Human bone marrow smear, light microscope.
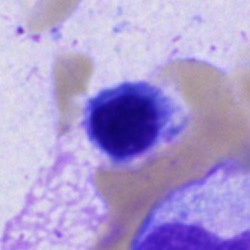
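Erythroblast, its outline roughly round, as far as I can judge. The nuclear chromatin stains dark purple and looks dense, and I can find no nucleoli in it. Around the nucleus, the cytoplasm makes only a thin, pale rim.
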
